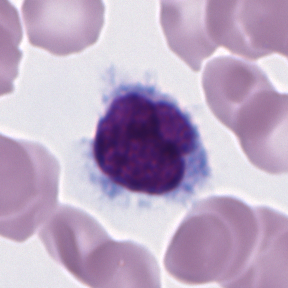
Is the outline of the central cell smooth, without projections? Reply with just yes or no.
No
